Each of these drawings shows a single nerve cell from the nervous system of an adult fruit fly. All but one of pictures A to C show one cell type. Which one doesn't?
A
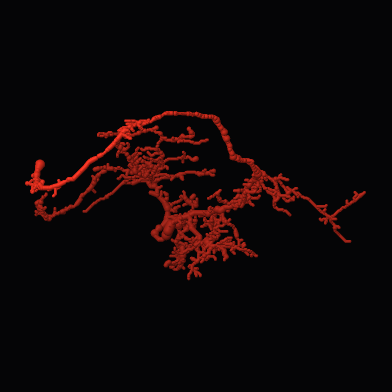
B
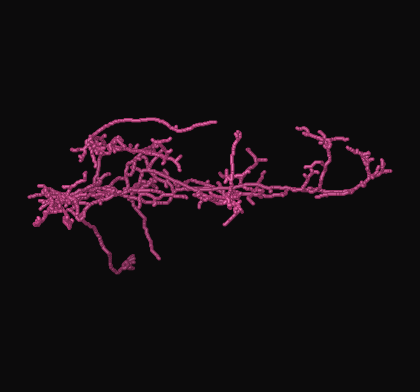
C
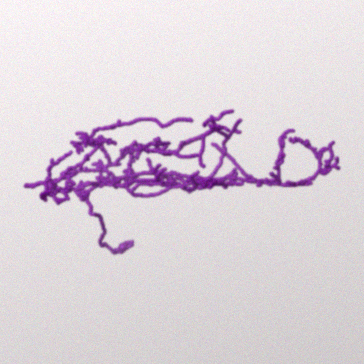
Picture A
